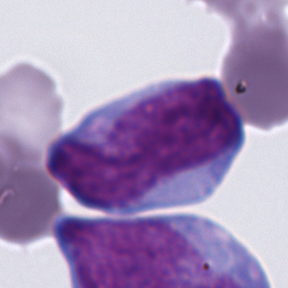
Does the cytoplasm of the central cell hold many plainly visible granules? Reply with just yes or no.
No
